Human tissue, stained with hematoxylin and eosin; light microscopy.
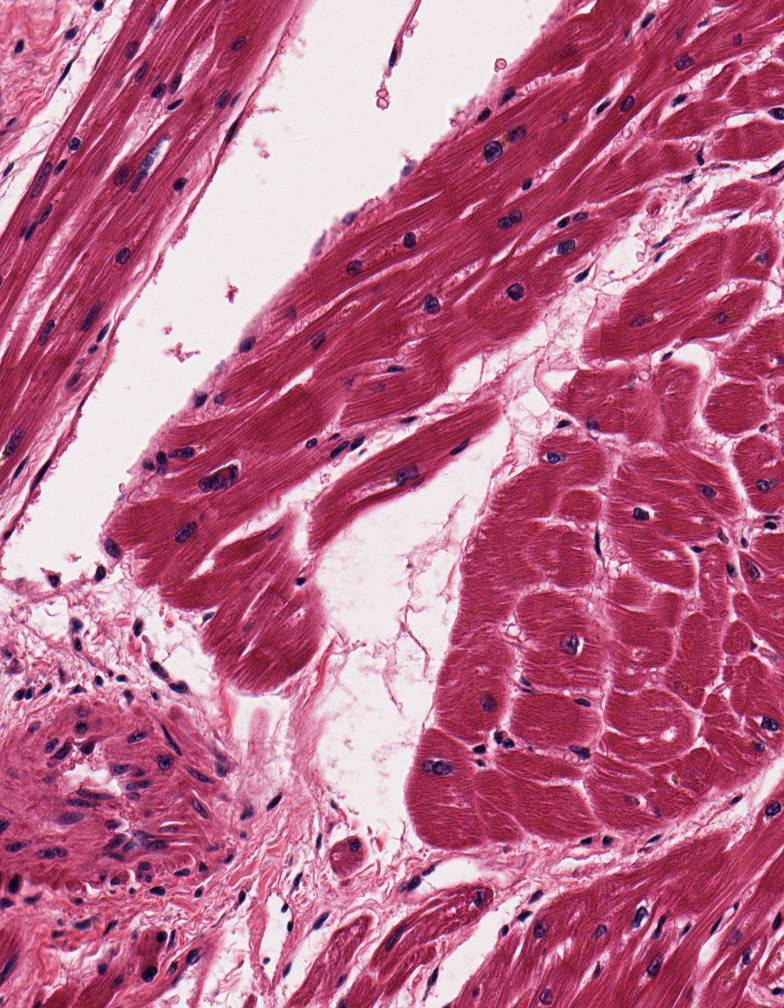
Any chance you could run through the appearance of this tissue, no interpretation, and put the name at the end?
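Look first at the upper half, where the muscle fibres run diagonally from lower left to upper right. Cut lengthwise, they branch and rejoin rather than running as separate parallel cylinders. Their cytoplasm stains deep pink with eosin. Pale loose connective tissue with fine wispy fibres lies between the bundles in the centre and lower part. This is the left ventricle of the heart.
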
